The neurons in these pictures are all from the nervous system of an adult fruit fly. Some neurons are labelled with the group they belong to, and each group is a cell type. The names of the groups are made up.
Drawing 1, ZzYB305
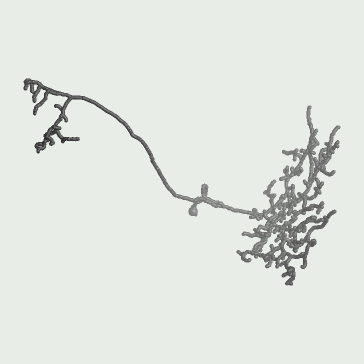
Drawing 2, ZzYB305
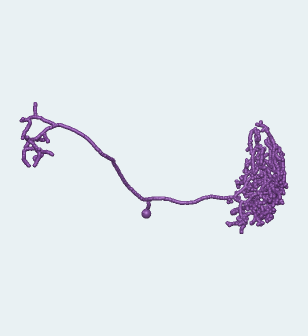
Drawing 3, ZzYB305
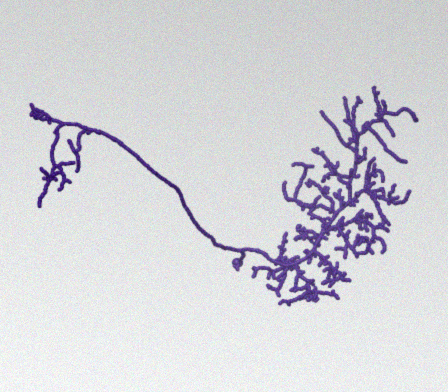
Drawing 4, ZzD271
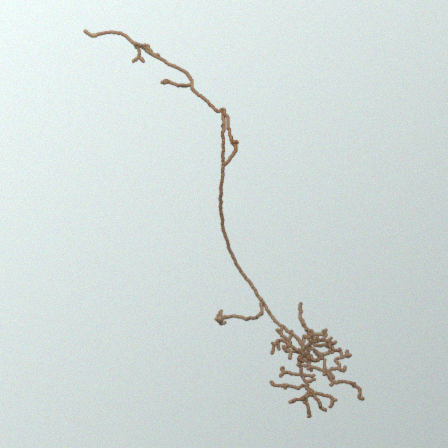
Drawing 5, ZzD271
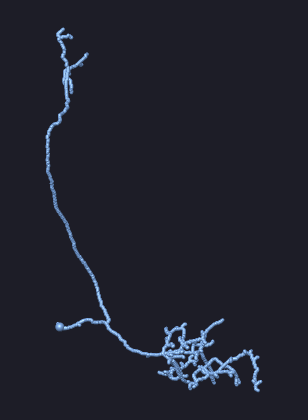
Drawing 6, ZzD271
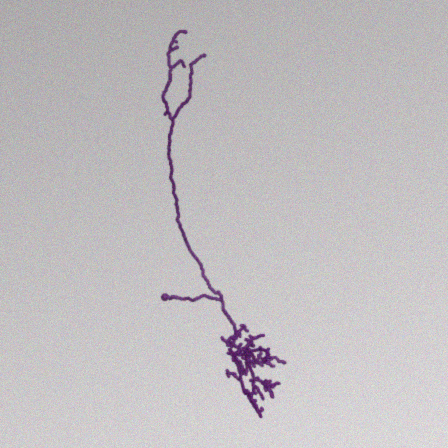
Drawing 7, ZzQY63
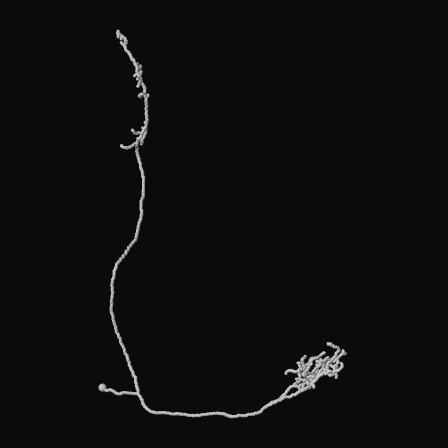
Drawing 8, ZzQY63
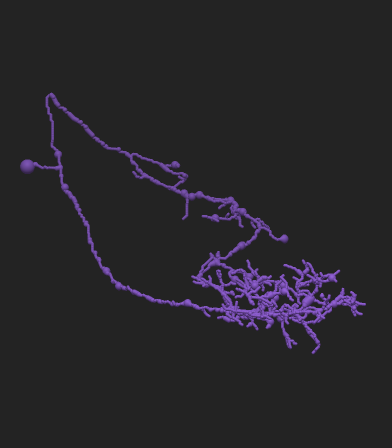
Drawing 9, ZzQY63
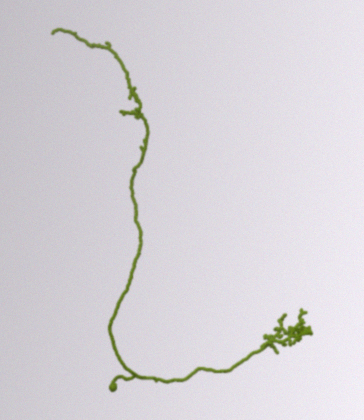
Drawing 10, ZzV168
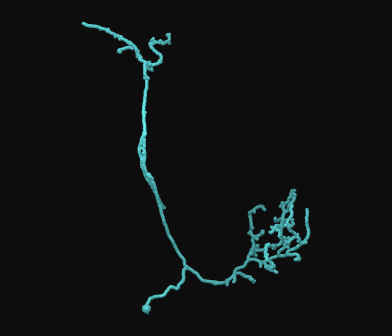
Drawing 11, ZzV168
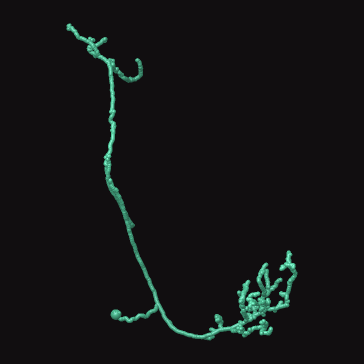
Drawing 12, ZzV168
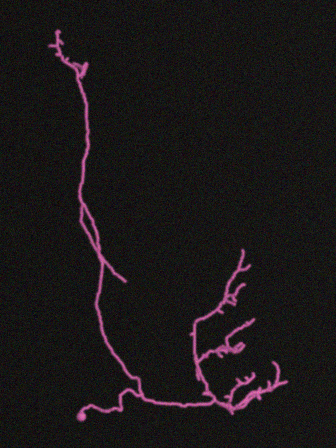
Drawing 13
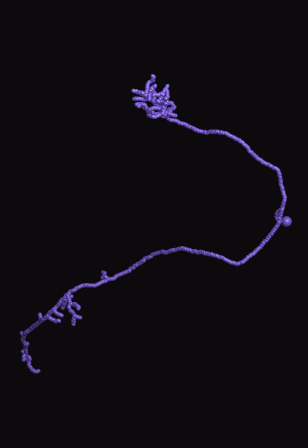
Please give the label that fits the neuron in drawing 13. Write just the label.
ZzQY63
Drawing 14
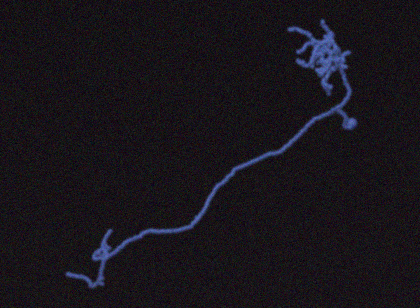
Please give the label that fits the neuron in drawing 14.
ZzV168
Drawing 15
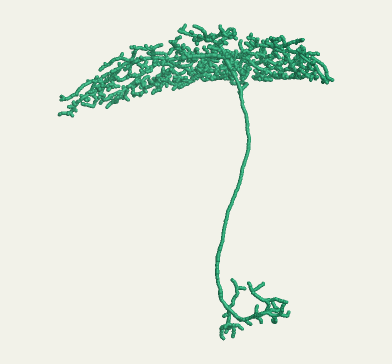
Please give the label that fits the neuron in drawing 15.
ZzYB305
